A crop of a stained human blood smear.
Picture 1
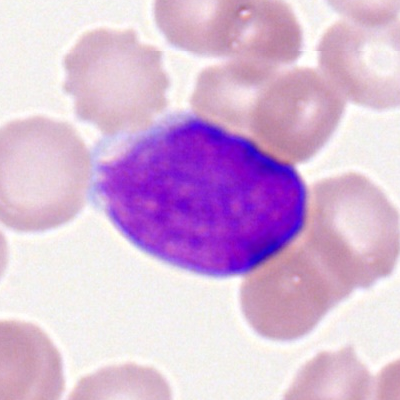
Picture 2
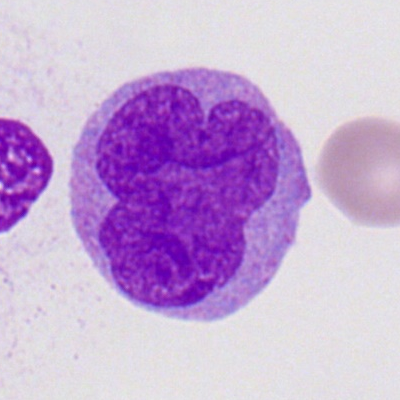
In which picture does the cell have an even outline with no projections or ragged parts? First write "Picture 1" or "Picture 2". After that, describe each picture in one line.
Picture 2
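What picture 1 shows: The left edge of the cell is ragged with small irregular projections.
What picture 2 shows: The cell outline is roughly round and smooth.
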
